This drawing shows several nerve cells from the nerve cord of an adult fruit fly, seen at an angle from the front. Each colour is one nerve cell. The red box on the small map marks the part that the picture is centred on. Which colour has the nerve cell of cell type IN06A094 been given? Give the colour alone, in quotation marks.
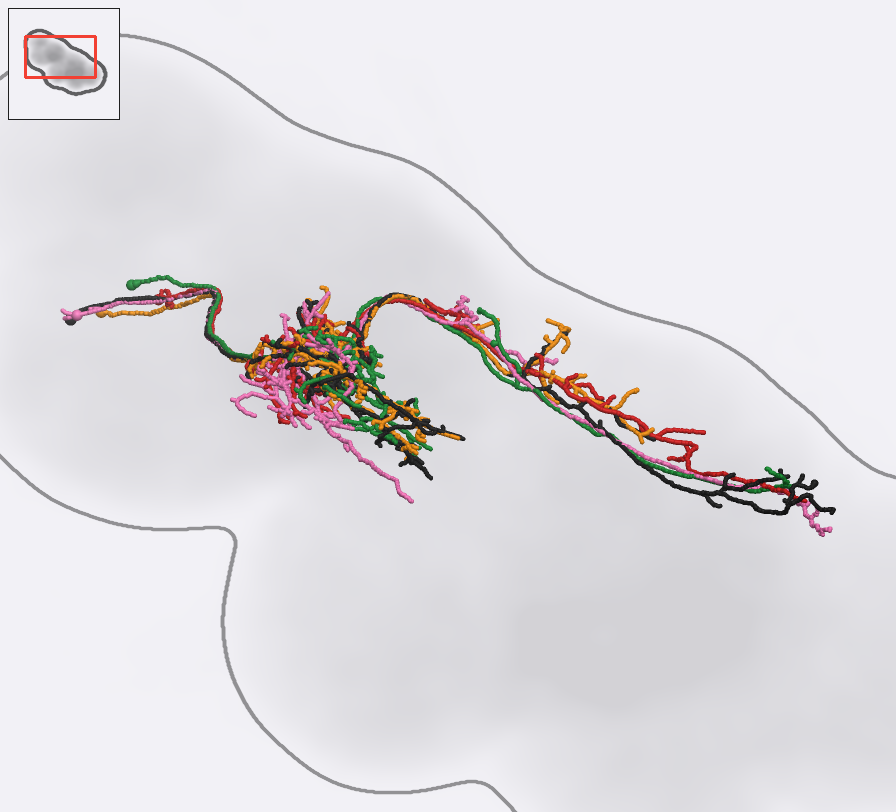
"red"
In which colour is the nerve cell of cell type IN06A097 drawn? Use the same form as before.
"orange"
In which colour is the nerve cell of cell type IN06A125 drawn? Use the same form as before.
"green"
